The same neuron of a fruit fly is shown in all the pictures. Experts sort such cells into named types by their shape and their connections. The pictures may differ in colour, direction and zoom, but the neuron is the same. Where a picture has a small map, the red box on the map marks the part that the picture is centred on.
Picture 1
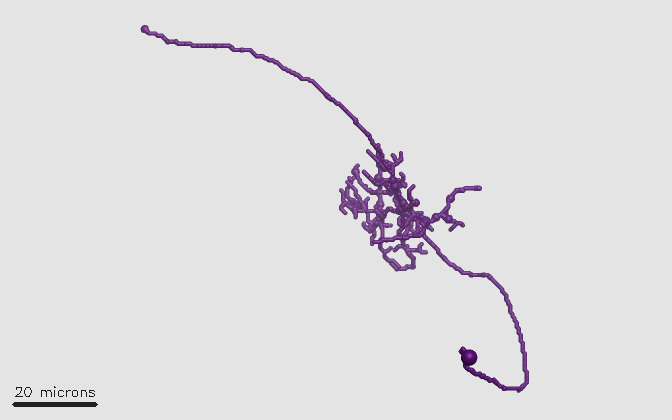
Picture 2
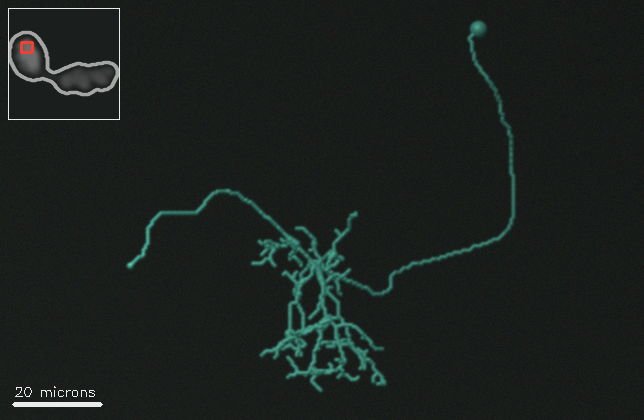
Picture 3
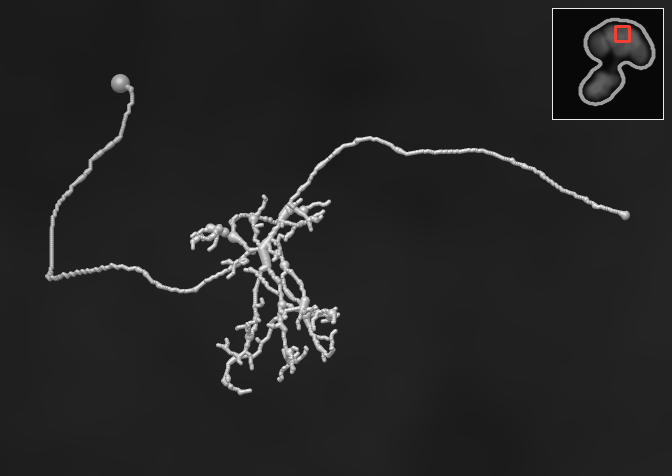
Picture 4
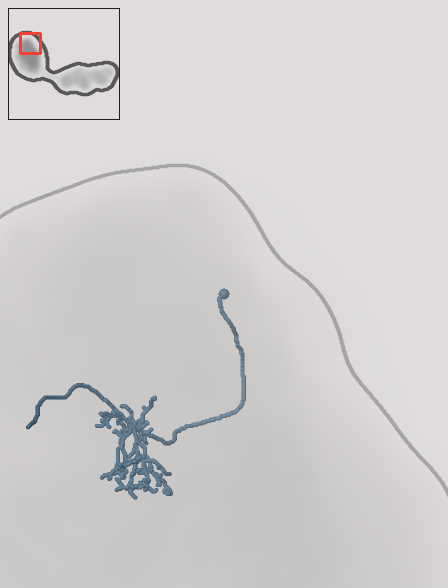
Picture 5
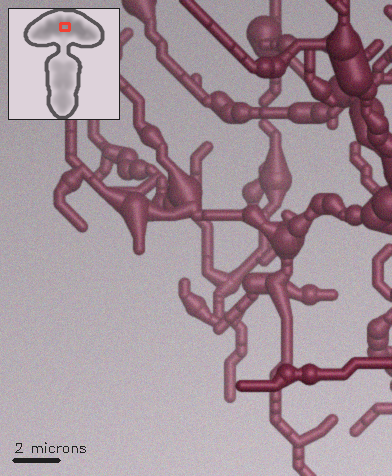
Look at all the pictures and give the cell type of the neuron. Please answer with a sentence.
The cell type is FC3_a.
